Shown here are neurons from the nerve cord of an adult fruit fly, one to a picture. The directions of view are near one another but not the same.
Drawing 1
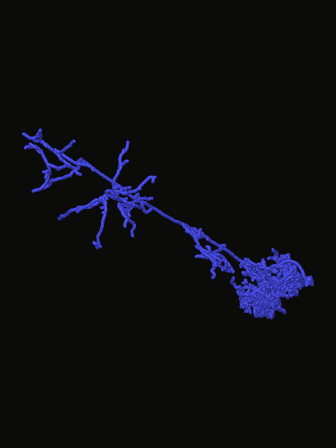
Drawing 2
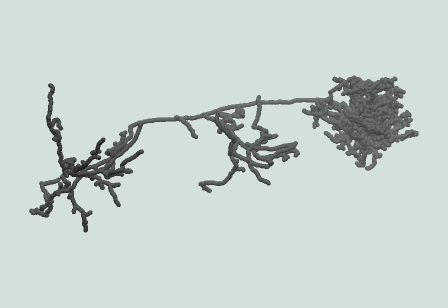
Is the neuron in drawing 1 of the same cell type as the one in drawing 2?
yes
